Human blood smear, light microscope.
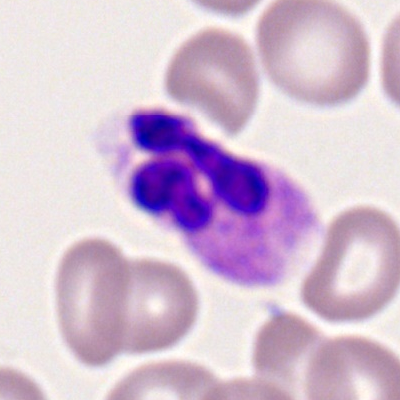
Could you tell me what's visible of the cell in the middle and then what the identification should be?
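The outline is elongated and oval, running diagonally from upper left to lower right. Its nucleus is divided into several lobes linked by narrow connections. The chromatin is dark purple and densely condensed. A pale, faintly stained extension projects from the upper left end. This is a segmented neutrophil.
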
